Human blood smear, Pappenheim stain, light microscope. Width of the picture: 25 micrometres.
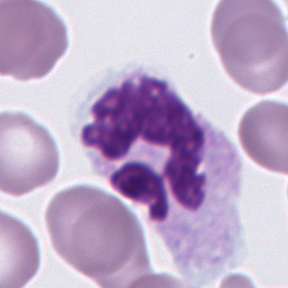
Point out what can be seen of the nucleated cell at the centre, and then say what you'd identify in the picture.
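Notice the nucleus: a curved band of lobes wrapped around a pale central area of cytoplasm. Its chromatin is dark purple and coarsely clumped. The cytoplasmic granules are fine and faint, and the outline is irregular rather than smoothly round. What you've got there is a segmented neutrophil.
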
